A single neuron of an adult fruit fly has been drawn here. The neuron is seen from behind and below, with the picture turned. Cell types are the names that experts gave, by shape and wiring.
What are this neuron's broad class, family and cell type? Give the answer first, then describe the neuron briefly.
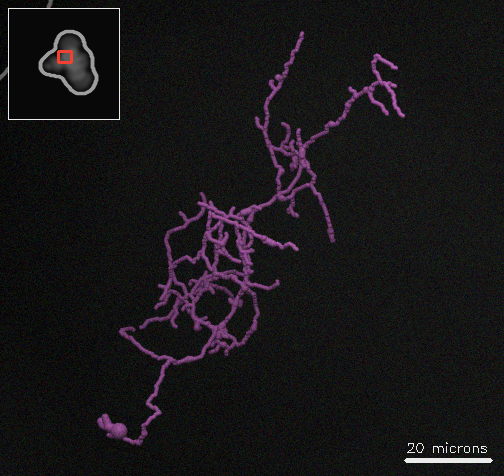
It is a central-brain intrinsic neuron. The family is hemilineage SLPpm1. Its cell type is SLP287. The cell body can be seen at the lower left of the picture. By the scale bar it is about 95 microns tall in this view. Dozens of branch ends can be seen.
